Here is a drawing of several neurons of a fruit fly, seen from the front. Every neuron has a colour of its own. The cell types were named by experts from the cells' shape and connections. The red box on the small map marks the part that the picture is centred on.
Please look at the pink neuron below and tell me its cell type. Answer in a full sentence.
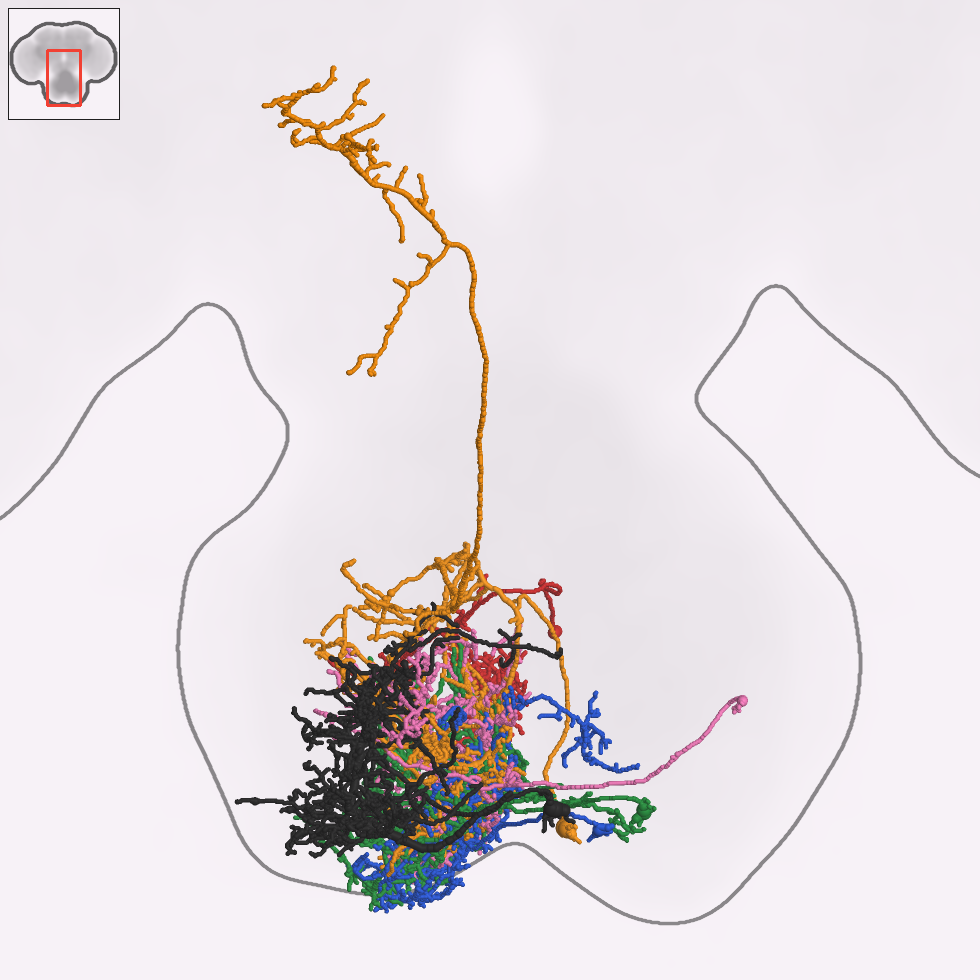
The cell type is IN09B038.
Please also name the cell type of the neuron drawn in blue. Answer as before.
The cell type is IN13B021.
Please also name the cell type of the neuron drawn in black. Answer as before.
The cell type is IN13B009.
